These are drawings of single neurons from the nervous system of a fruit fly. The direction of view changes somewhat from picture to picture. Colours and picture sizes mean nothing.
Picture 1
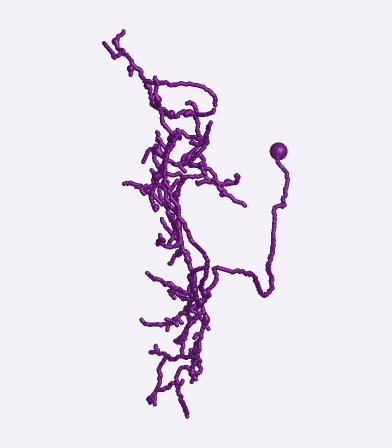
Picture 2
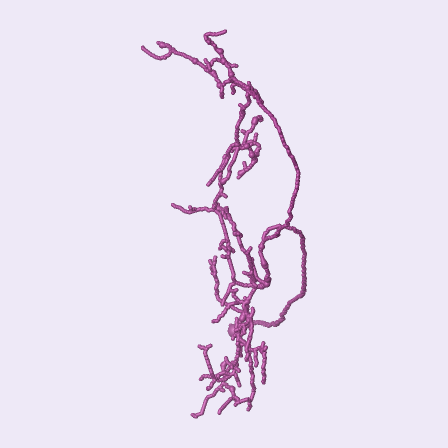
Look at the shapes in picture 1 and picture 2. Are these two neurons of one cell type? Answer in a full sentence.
They are of the same cell type.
